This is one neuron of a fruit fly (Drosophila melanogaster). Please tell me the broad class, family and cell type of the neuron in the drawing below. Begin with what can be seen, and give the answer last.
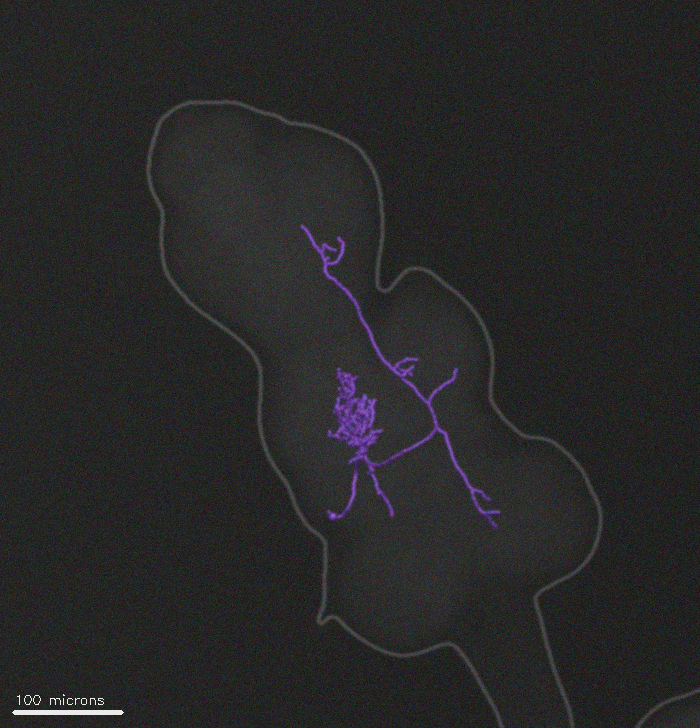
It is in the nerve cord and does not reach the brain. The cell body can be seen at the bottom of the picture. By the scale bar it is about 300 microns tall in this view. It is a nerve-cord intrinsic neuron. The family is hemilineage 08B. The cell type is IN08B054.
